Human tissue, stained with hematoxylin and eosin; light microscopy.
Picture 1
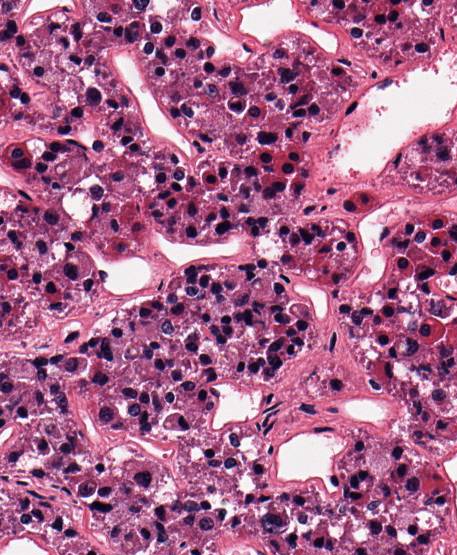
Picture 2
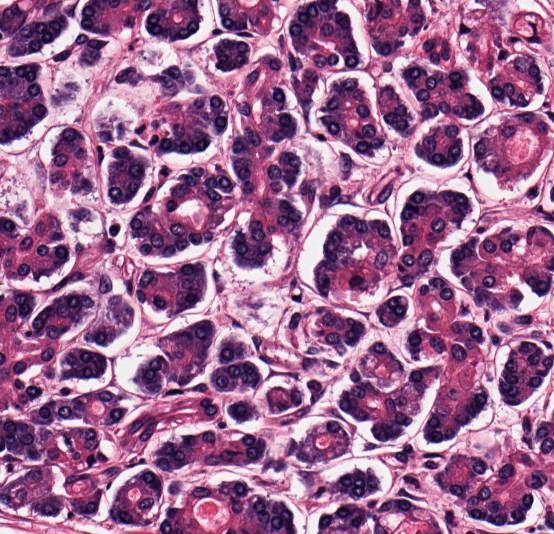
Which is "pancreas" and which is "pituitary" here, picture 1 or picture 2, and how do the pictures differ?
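The pituitary appears in picture 1, the pancreas in picture 2. Arrangement: picture 1 has solid nests and sheets divided by thin fibrous septa, forming no glands or lumens of their own, while picture 2 is filled with closely packed rounded glandular units.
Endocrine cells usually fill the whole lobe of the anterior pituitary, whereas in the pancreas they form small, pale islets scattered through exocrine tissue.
Cytoplasm: picture 1 has scattered cells with dense, deeply eosinophilic cytoplasm, mainly toward the upper and right parts; in picture 2 most lining cells have dense purple-to-pink cytoplasm around round, dark nuclei.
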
